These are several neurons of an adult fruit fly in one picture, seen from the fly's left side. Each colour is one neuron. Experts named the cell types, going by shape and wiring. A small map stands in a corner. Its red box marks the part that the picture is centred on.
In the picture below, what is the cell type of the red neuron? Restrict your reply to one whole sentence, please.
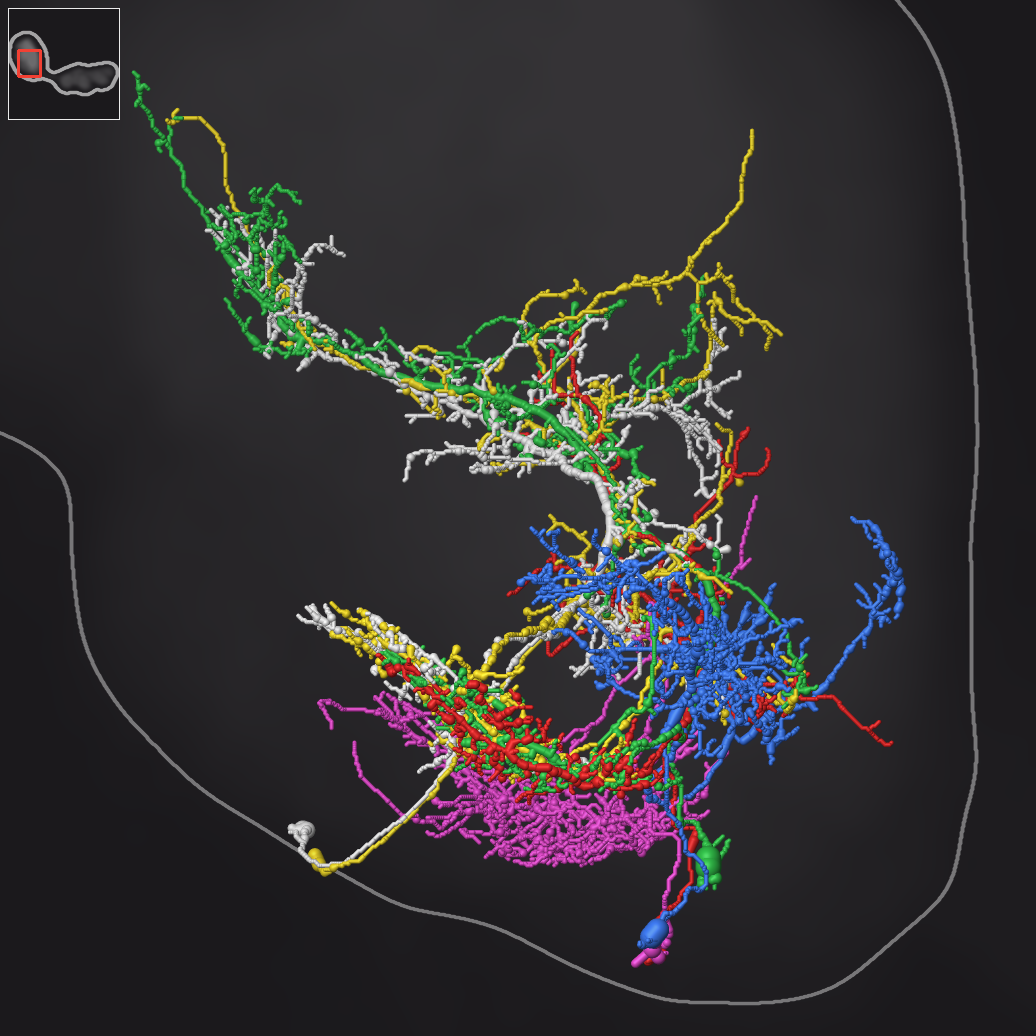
This neuron belongs to the cell type GNG527.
